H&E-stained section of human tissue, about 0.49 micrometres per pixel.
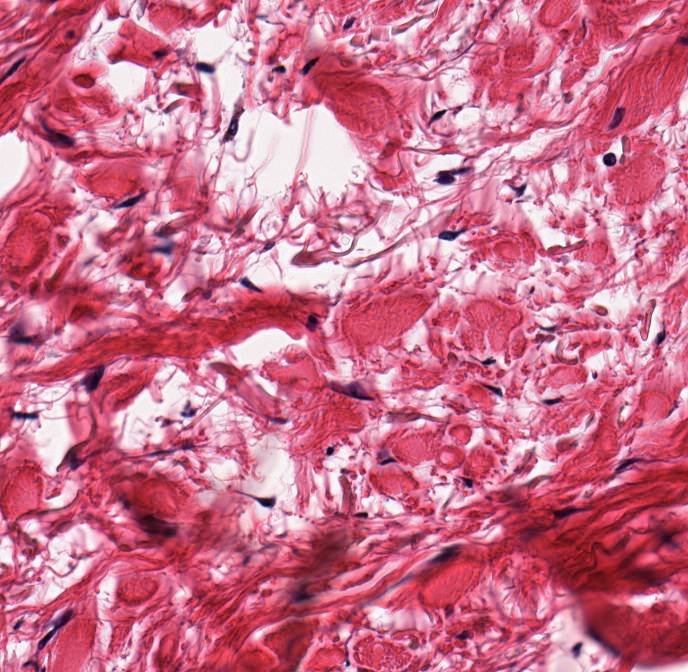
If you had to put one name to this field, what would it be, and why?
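Dermis occupies this field. Its strongly eosin-stained, deep pink-red bundles, with no purple tint, are mostly cut across as rounded or oval profiles.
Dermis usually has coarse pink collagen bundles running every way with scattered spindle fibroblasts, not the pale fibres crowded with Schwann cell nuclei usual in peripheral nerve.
Sparse small dark nuclei, mostly elongated or spindle-shaped, lie between the bundles.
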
